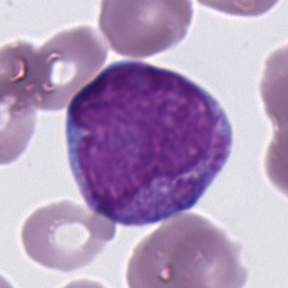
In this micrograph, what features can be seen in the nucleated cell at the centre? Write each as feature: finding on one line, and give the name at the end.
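Surface: smooth outline, no projections
Chromatin: fine, evenly spread, no coarse dark clumps
Cytoplasm: widest along lower edge
Vacuoles: none seen
Cell: atypical promyelocyte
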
